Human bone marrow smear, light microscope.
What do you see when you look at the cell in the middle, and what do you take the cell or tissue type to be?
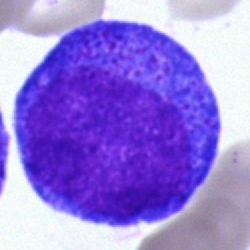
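Look first at the chromatin: it is finely stippled and spread evenly, with no coarse clumps. The cytoplasm is a deep blue rim, widest at the upper right. Fine purple granules are scattered through it, easiest to see in the upper part. You will find no vacuoles in it. This cell is a promyelocyte.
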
